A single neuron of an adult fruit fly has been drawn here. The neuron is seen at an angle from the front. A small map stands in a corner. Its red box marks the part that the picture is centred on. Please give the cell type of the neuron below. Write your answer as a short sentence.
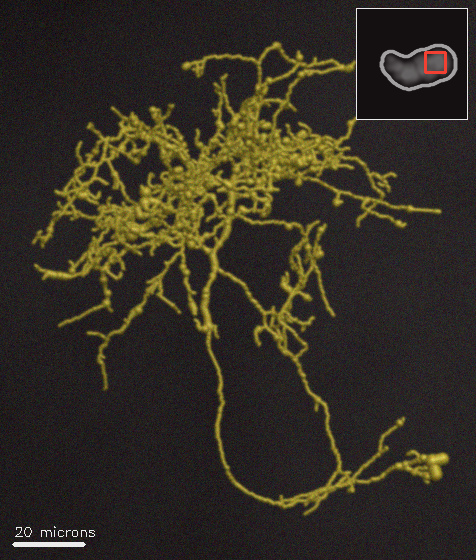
The cell type is PLP075.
